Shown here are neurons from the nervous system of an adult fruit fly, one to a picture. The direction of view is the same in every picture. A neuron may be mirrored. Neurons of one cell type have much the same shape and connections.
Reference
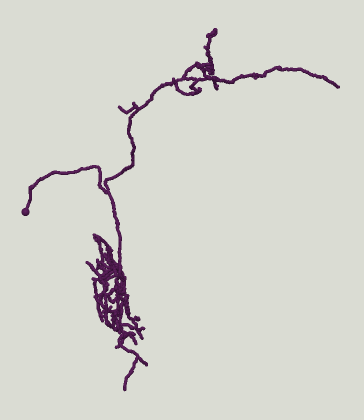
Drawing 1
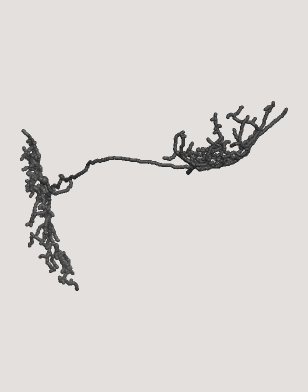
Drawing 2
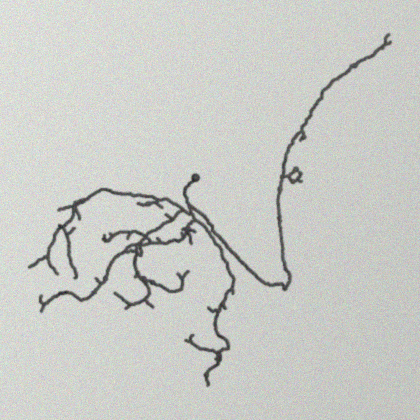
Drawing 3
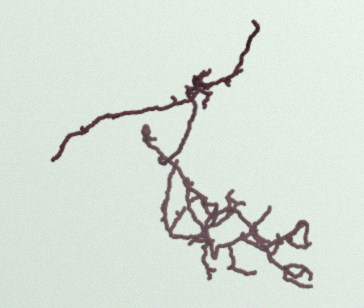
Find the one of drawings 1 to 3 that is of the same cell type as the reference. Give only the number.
3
